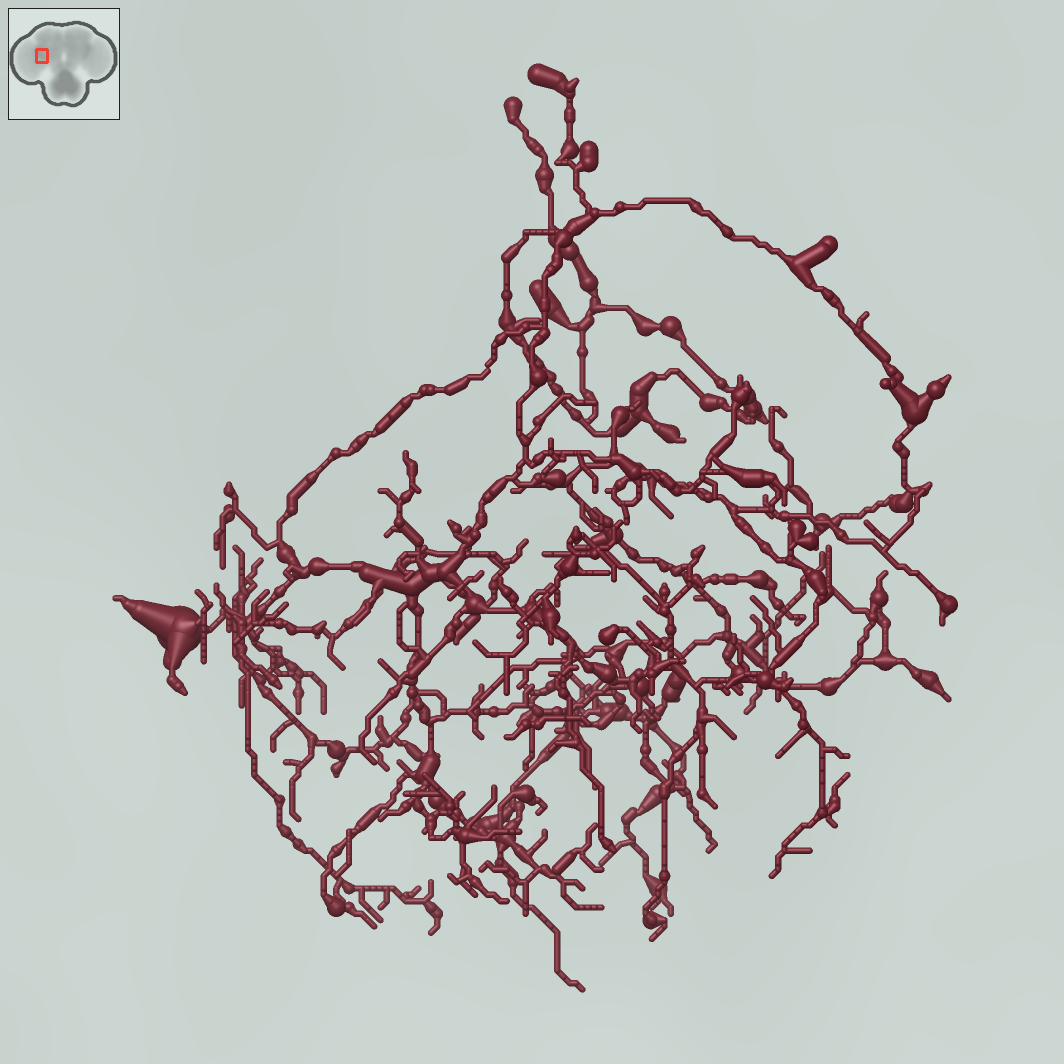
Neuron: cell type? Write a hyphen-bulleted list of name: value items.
- cell type: AVLP385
